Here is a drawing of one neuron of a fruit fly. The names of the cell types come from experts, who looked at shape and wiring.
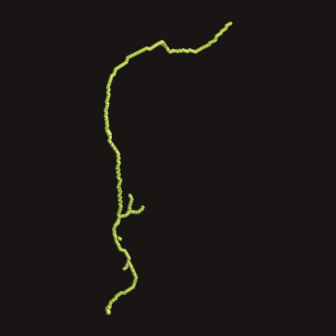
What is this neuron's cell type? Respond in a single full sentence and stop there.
It is to cell type SNch10 that the neuron belongs.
